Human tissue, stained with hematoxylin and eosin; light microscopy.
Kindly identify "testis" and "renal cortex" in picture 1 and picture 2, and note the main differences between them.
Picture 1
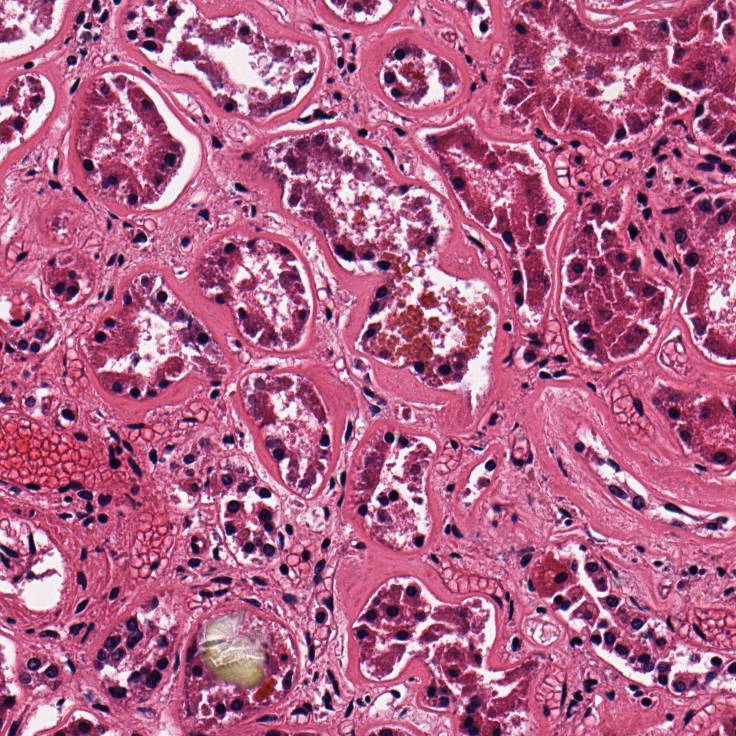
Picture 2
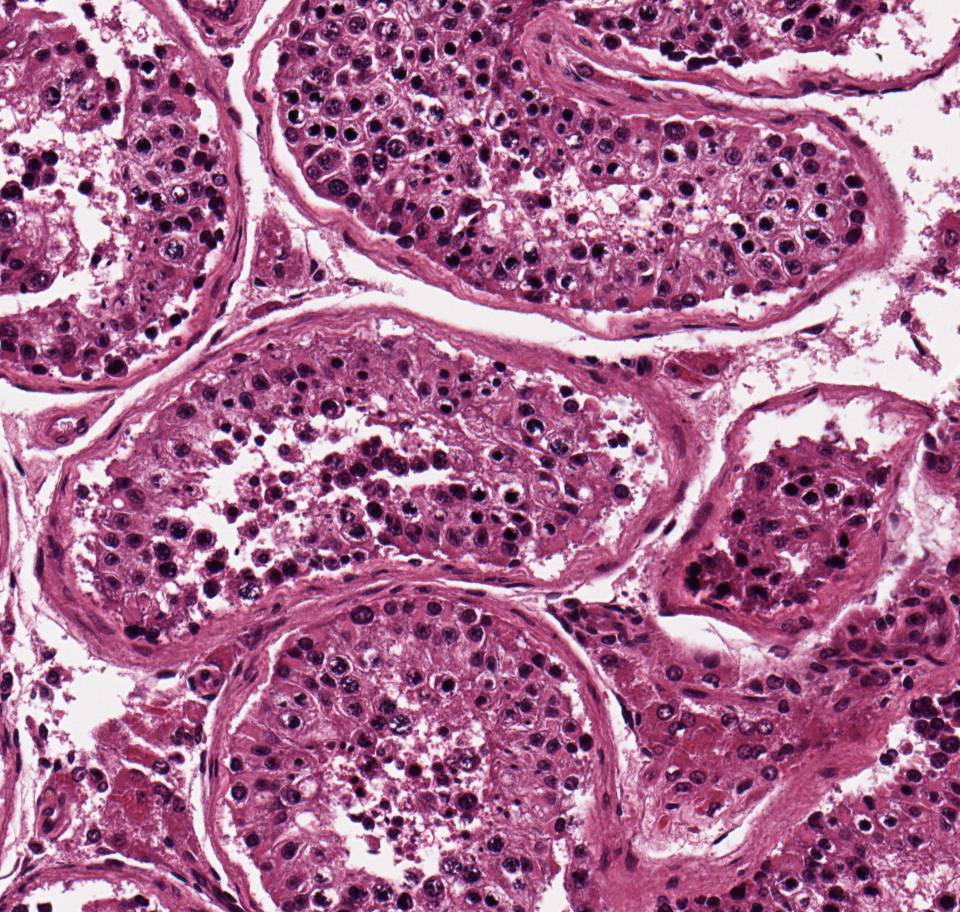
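Picture 1, then, is renal cortex; picture 2 is testis. Both fields are packed with tubules in round and elongated profiles, but in picture 1 these are lined by cuboidal cells with granular pink cytoplasm and round dark nuclei, many wrapped in thick, glassy pink basement membranes. There's also golden-brown granular pigment in a central tubule of picture 1. In picture 2, I notice the epithelium is layered: large round cells with coarse, clumped dark chromatin in the middle, and numerous small cells with dense, dark round nuclei toward the lumens.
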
